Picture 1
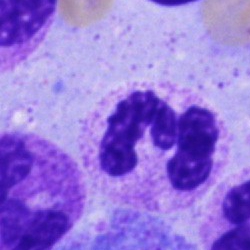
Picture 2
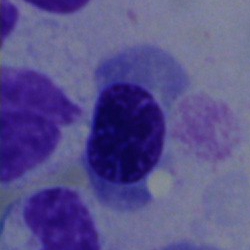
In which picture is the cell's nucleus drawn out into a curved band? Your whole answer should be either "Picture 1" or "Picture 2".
Picture 1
